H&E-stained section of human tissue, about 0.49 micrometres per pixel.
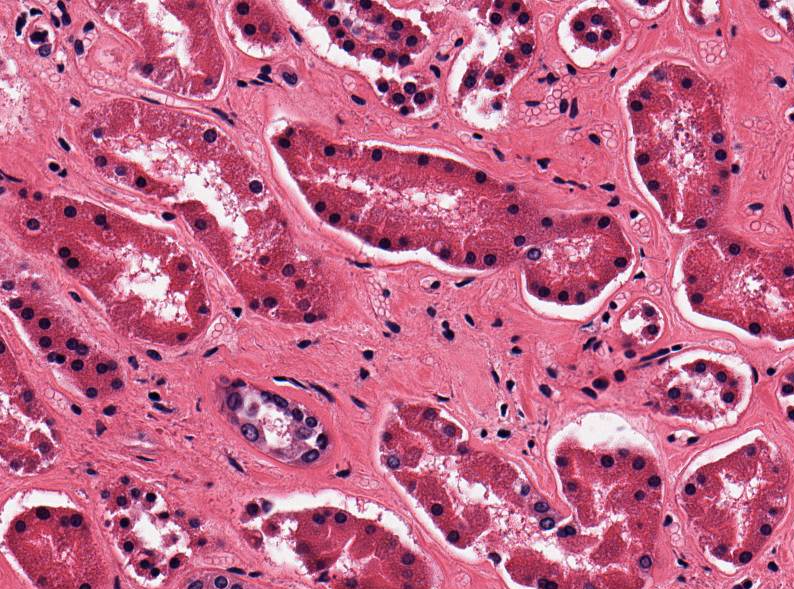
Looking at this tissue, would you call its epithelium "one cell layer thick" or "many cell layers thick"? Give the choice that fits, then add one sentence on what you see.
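One cell layer thick. The tubules are lined by a single layer of cuboidal to low columnar cells.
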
